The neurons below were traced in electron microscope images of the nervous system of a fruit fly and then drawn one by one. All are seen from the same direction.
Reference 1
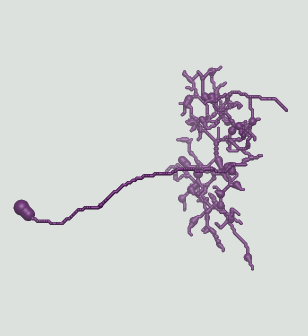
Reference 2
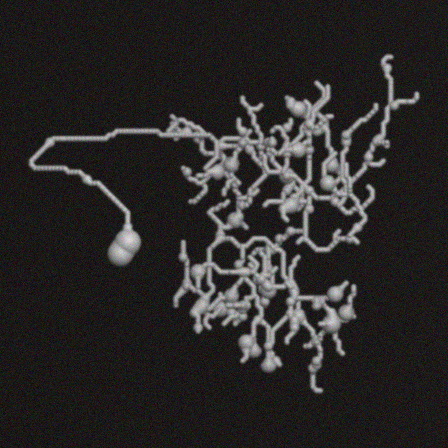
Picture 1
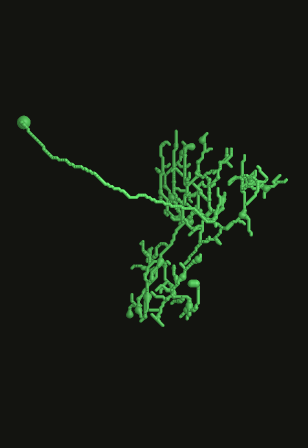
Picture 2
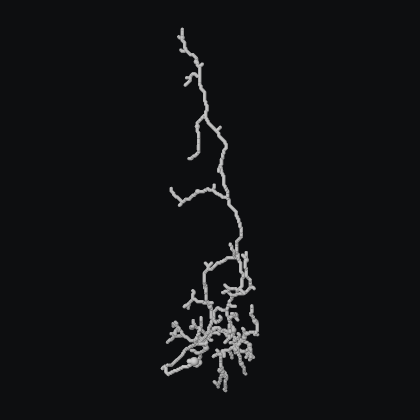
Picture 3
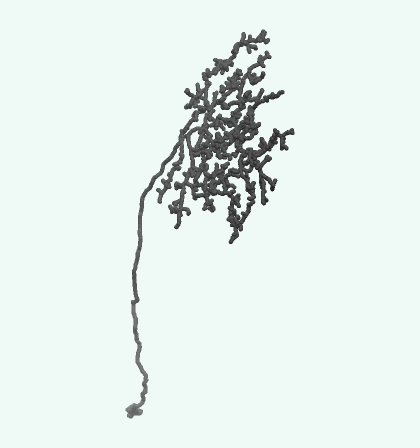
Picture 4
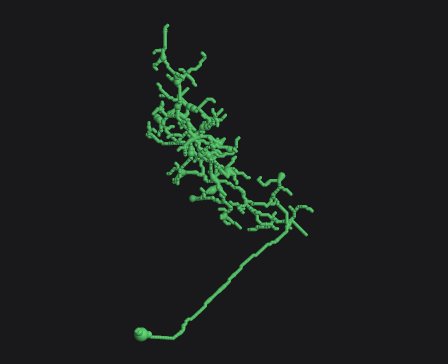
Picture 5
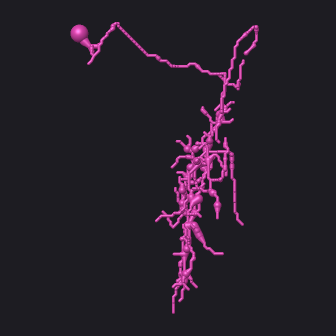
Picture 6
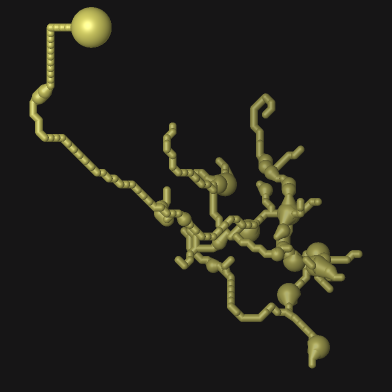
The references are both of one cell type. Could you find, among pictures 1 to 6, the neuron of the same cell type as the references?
Picture 1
